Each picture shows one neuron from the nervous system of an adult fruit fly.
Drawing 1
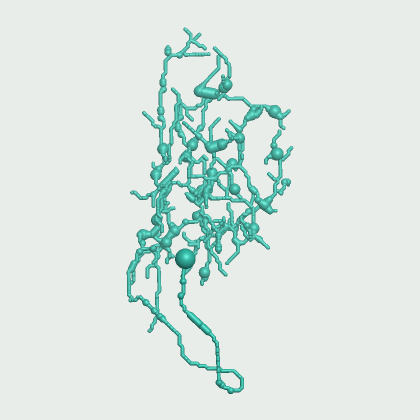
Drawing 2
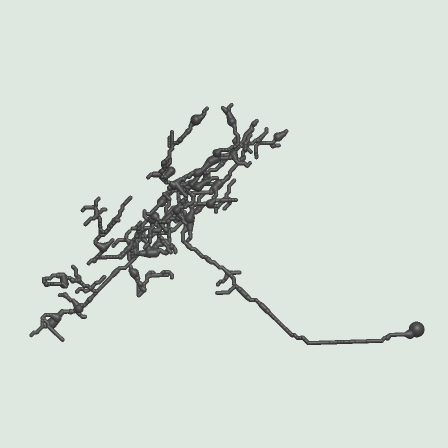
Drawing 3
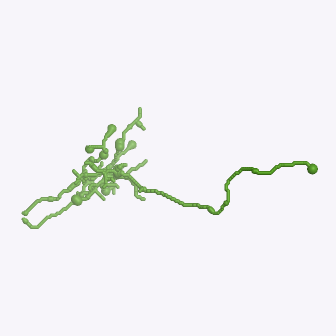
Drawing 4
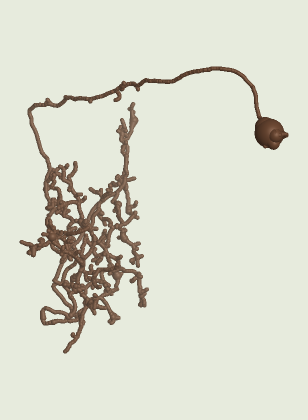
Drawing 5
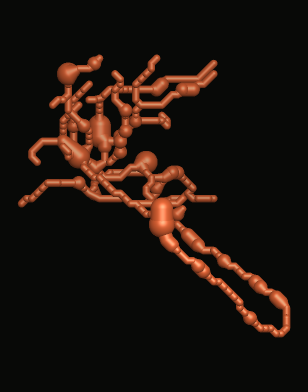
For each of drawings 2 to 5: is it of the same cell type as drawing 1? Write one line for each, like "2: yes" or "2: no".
2: yes
3: no
4: no
5: no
